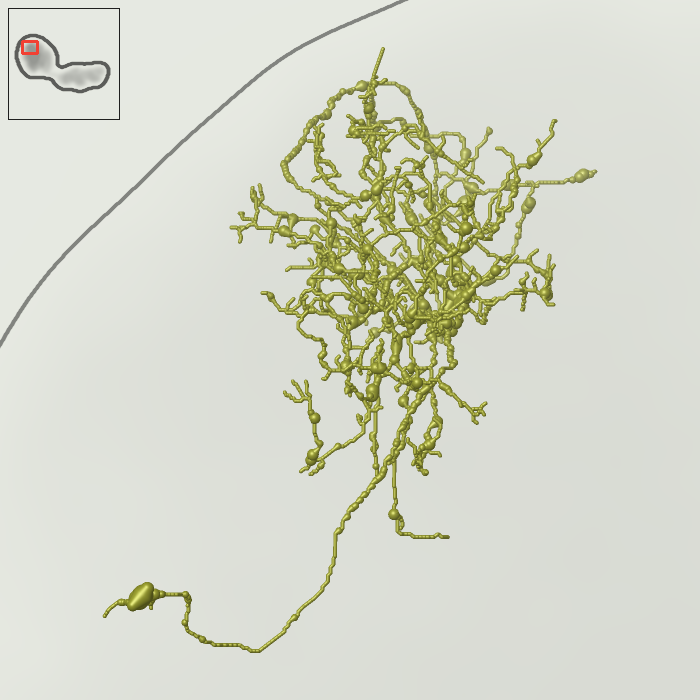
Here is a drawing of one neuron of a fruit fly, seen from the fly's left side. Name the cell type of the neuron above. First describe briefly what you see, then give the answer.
As drawn here it is about as wide as it is tall. It is a central-brain intrinsic neuron. It is of cell type SLP113.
